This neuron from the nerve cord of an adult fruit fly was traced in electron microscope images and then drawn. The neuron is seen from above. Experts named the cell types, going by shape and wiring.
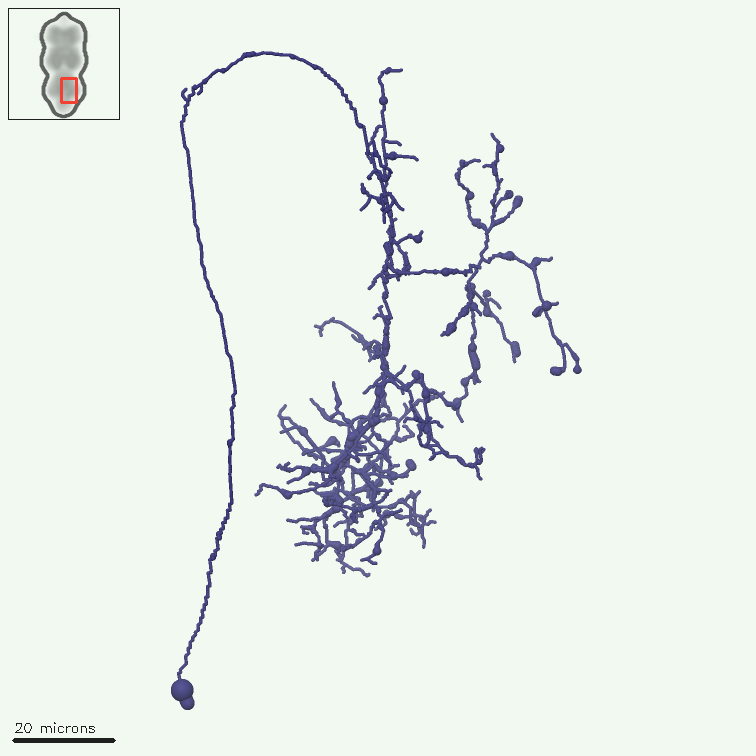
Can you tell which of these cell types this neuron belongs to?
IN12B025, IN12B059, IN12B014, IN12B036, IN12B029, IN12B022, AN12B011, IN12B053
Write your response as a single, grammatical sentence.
This neuron is included in the cell type IN12B036.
